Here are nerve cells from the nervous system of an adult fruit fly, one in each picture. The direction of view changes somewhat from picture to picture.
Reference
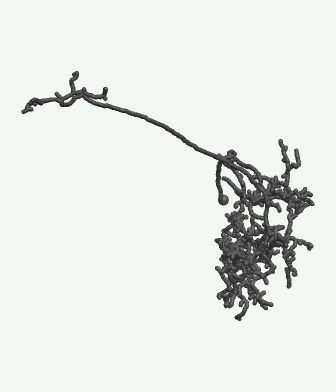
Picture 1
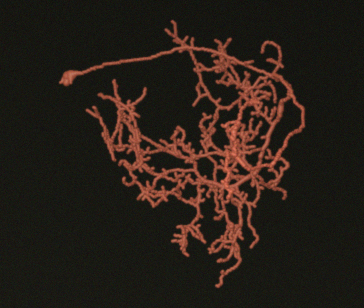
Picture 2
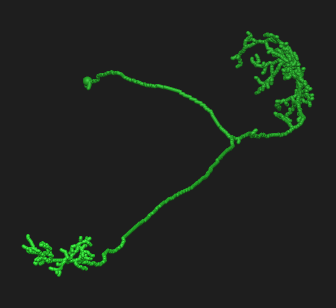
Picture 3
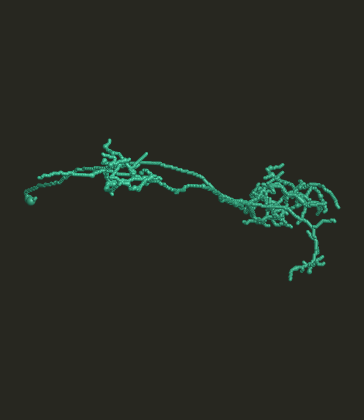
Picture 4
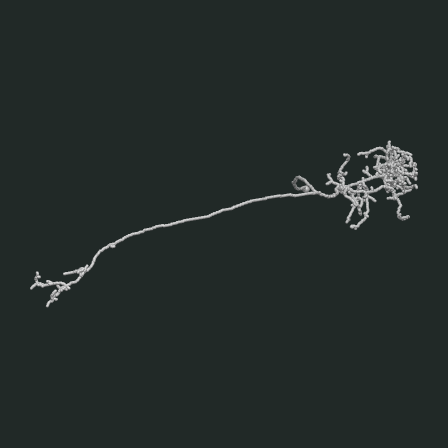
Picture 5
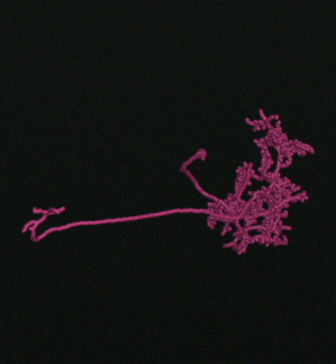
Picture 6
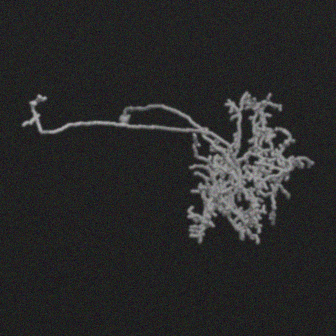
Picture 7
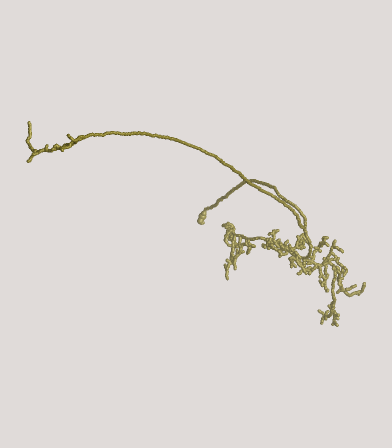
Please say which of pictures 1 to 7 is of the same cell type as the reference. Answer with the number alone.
1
